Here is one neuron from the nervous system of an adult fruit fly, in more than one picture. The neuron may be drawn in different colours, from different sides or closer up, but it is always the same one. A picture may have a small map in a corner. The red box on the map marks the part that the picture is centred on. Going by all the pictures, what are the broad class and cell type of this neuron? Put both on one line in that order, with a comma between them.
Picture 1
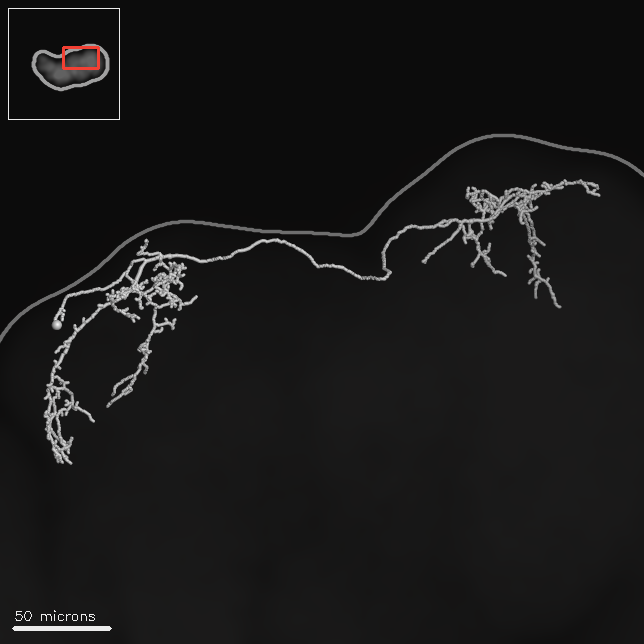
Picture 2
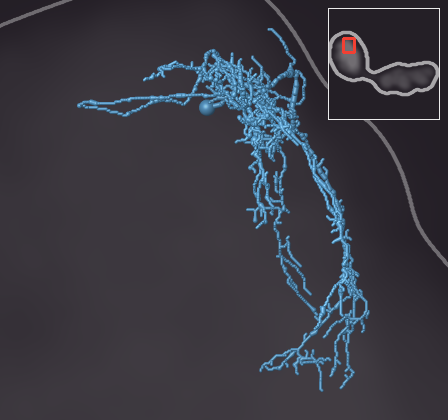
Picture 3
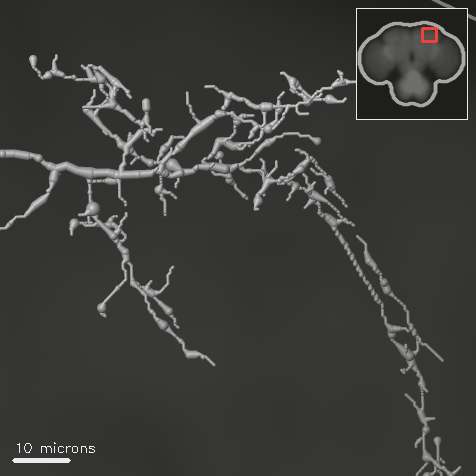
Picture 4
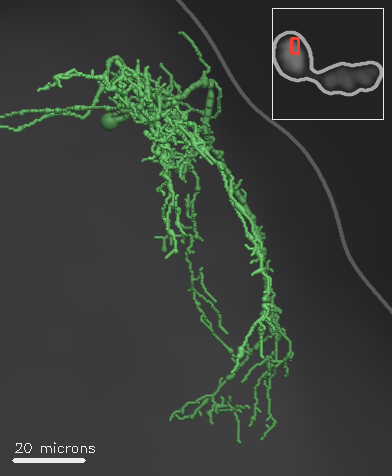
central-brain intrinsic neuron, SLP462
